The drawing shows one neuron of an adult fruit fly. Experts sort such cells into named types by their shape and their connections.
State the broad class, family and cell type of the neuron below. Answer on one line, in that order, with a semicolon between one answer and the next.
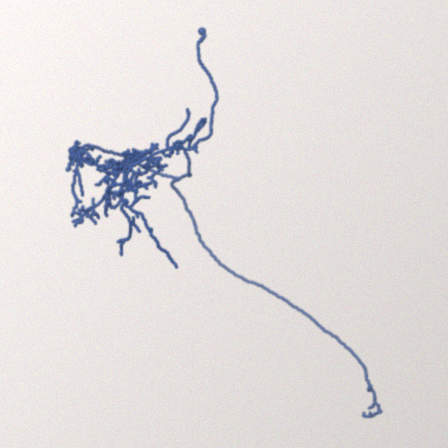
central-brain intrinsic neuron; hemilineage ALl1_ventral; CB3710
